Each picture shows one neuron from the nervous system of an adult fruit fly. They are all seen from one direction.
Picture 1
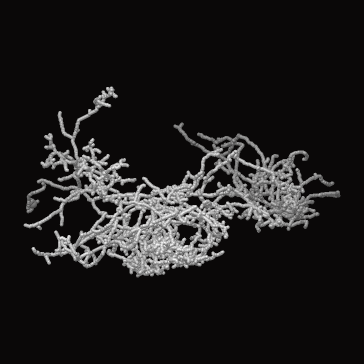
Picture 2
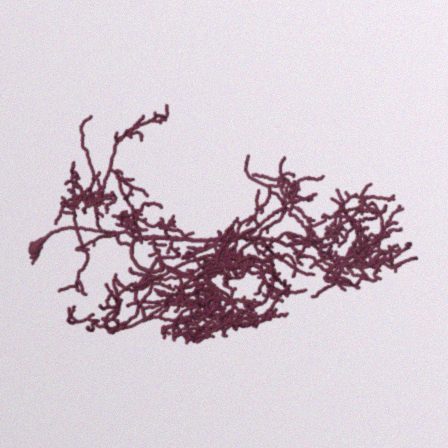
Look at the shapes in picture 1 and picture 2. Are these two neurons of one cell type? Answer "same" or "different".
same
